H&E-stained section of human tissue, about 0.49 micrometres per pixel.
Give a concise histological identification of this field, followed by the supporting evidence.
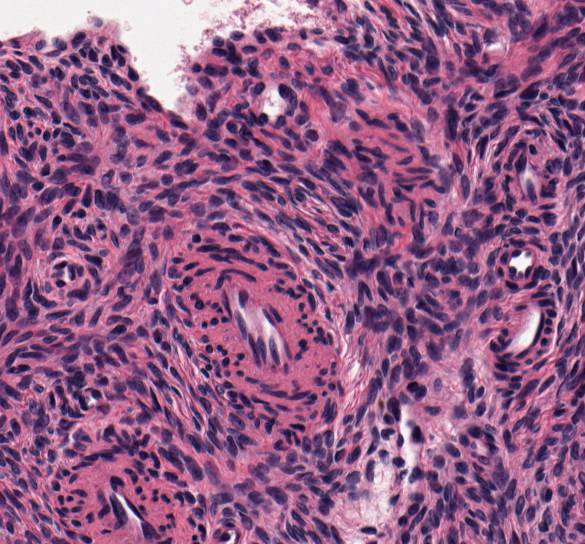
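Answer: ovarian cortex. Most prominent whorl at centre-left, around a narrow slit-like lumen. Nuclei elongated, dark-staining, densely crowded.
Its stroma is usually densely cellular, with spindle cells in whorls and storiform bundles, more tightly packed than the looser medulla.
Cytoplasm pale pink; cell borders indistinct. No epithelium or glands.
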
